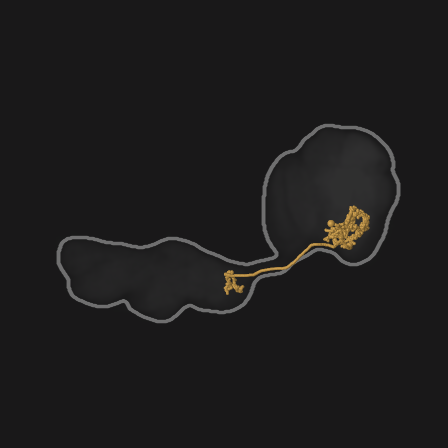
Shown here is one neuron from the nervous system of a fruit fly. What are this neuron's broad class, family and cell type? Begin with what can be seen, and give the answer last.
Its cell body lies on the right of the picture. In this view it is wider than it is tall. Its broad class is descending neuron. The family is DNge. Its cell type is DNge077.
